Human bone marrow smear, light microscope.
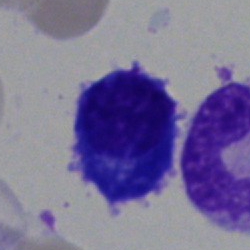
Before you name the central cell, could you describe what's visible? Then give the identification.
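Many small blunt projections stand out all round the edge of this cell. Most of the cell is taken up by the nucleus, and the cytoplasm is deep blue. In the lower part of the cell lies a paler, mottled zone. This is a plasma cell.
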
